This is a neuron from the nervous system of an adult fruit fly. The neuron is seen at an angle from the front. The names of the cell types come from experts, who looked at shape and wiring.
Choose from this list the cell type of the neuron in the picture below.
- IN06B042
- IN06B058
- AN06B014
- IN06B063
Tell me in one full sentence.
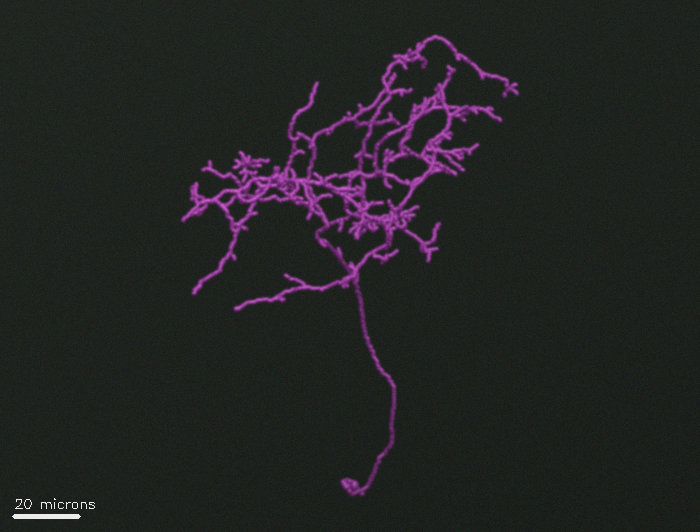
Regarding its cell type, the neuron is IN06B058.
